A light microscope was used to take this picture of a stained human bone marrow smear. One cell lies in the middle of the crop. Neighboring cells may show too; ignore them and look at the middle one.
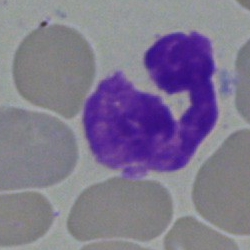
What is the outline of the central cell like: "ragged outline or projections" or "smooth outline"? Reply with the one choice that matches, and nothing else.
Ragged outline or projections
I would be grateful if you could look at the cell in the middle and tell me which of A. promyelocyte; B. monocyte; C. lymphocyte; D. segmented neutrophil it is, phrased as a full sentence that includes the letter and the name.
The middle of the crop contains a segmented neutrophil, so option D is right.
